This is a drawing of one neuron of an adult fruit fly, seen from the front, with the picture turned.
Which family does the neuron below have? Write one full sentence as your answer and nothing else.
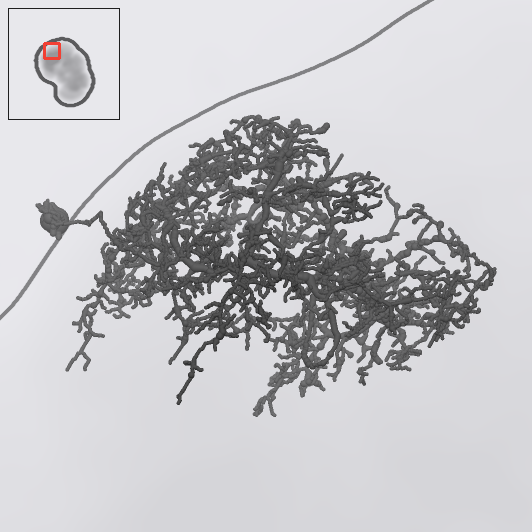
This neuron is designated as family hemilineage 08A.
